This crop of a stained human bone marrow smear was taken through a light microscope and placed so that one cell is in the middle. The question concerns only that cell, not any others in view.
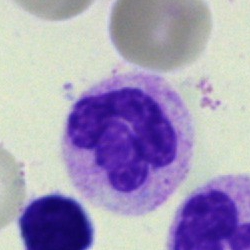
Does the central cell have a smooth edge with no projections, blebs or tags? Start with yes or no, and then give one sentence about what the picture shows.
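Yes. The cell outline is round and smooth.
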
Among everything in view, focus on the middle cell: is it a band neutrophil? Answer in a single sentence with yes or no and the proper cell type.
No, the central cell is not a band neutrophil; it is a segmented neutrophil instead.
